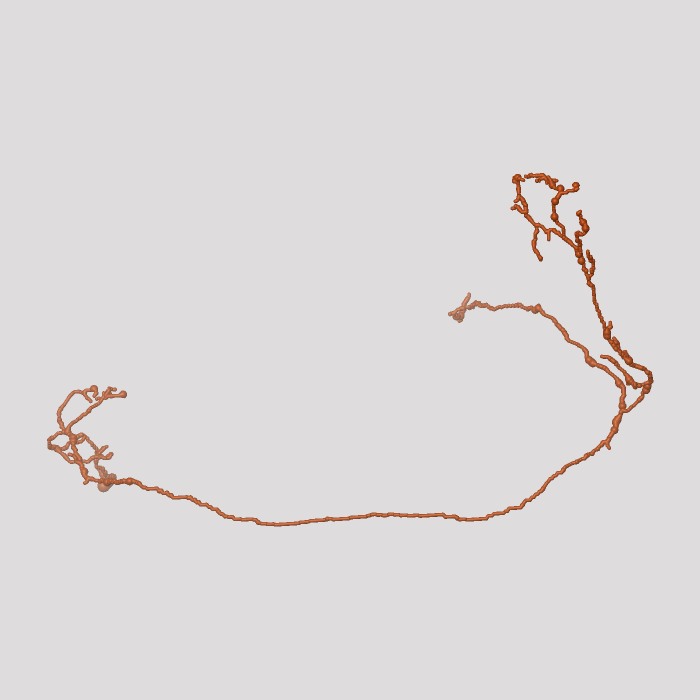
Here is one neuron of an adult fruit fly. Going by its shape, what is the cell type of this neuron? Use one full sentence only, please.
This neuron is an instance of the cell type KCa'b'-ap2.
